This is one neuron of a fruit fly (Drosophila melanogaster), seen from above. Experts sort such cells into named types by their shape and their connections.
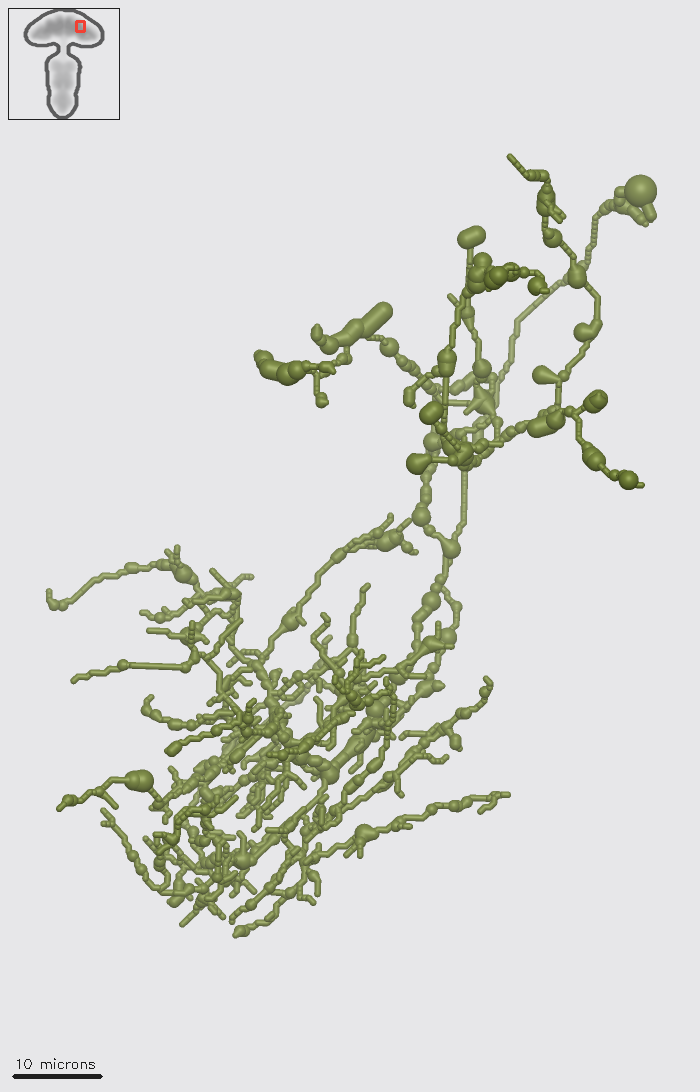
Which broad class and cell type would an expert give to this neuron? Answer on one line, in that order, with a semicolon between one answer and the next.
central-brain intrinsic neuron; AVLP407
